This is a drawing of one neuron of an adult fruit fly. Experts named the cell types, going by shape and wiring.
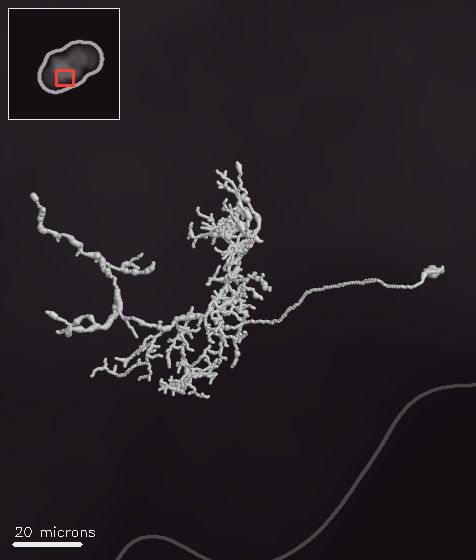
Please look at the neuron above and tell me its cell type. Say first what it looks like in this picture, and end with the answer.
By the scale bar it is about 120 microns wide in this view. Dozens of branch ends can be seen. Its broad class is nerve-cord intrinsic neuron. It is of cell type IN13B038.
